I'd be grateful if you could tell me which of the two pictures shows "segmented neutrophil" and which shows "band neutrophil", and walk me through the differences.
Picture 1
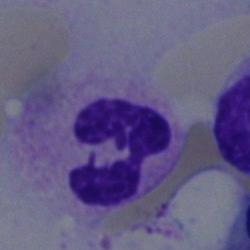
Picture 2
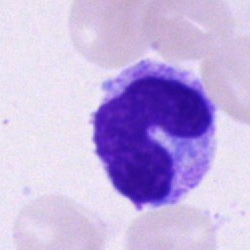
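First picture's the segmented neutrophil; the band neutrophil's in the second. In the band neutrophil the nucleus bends like a horseshoe, with a deep indentation opening to the right, and the pale lilac-grey cytoplasm is widest on that side, inside the curve.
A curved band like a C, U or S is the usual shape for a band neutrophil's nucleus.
Both have dense, dark purple chromatin, and in the band neutrophil it's clumped as well.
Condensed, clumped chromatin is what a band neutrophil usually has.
Neither nucleus shows a nucleolus.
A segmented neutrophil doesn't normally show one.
The segmented neutrophil's outer edge is faint against the background, with another cell's dark purple nucleus at the right edge of the picture, while the band neutrophil has a roughly round outline.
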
